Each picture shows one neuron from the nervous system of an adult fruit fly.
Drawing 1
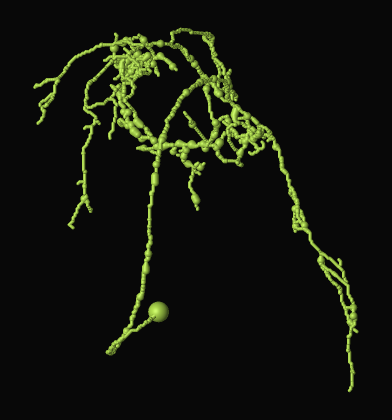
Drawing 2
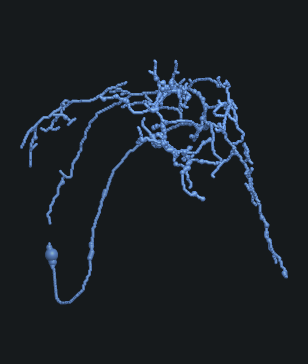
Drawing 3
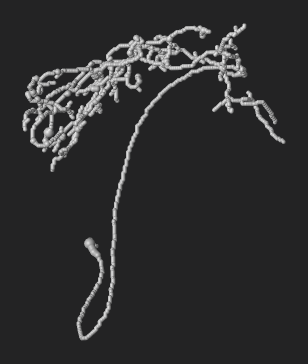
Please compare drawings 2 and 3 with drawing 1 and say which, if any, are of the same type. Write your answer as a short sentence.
Drawing 2 is of the same cell type.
